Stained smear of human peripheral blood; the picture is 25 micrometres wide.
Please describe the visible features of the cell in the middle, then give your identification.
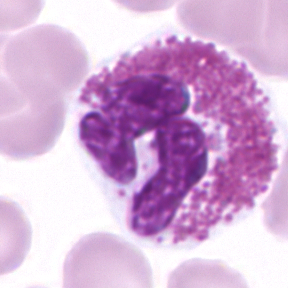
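Start with the outline: it is roughly round and smooth. Inside the nucleus you won't find any nucleoli. Now the cytoplasm, which is packed with coarse, round granules of fairly even size. See how those granules are reddish-pink rather than dark blue-black. So this cell is an eosinophil.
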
